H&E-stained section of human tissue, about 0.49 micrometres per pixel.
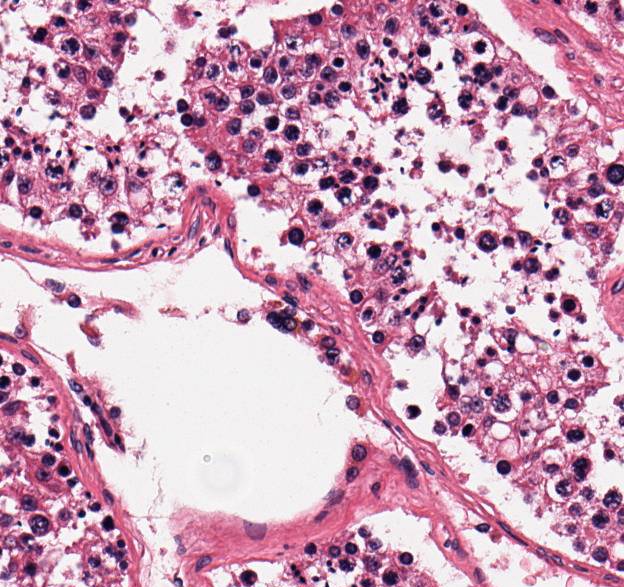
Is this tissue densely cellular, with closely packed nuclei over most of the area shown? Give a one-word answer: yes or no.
Yes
